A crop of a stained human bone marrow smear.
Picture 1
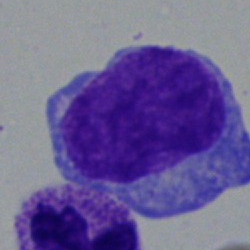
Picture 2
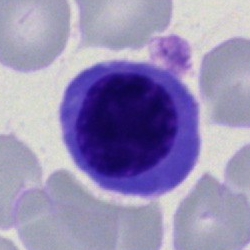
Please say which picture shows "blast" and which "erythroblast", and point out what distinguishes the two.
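Picture 1 shows the blast; picture 2 shows the erythroblast. Outline: the blast's edge is irregular, with uneven bulges, whereas the erythroblast is round with a smooth edge. Cytoplasm colour: pale greyish blue in the blast, deep blue in the erythroblast. Cytoplasm distribution: in the blast it forms a wider band at the lower right than at the upper left of the nucleus; in the erythroblast the nucleus sits off-centre, leaving a wider band of cytoplasm on the right side of the cell.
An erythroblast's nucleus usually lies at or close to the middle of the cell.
Chromatin: in the erythroblast it is dark purple and densely stained.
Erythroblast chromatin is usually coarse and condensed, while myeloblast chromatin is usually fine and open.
Granules: no distinct purple granules in the blast, and none at all in the erythroblast.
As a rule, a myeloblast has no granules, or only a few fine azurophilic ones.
Vacuoles: none are seen in the erythroblast's cytoplasm.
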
